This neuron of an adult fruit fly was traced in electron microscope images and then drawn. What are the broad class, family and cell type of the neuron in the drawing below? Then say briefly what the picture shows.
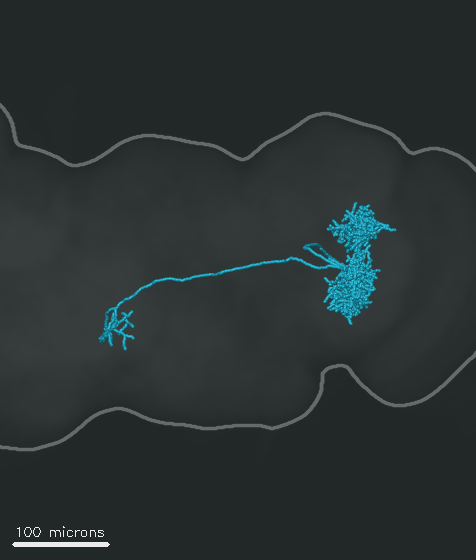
Its broad class is central-brain intrinsic neuron. Its family is hemilineage VLPa2. Its cell type is AVLP201. From left to right in the picture it spans about 300 microns. In this view it is wider than it is tall.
